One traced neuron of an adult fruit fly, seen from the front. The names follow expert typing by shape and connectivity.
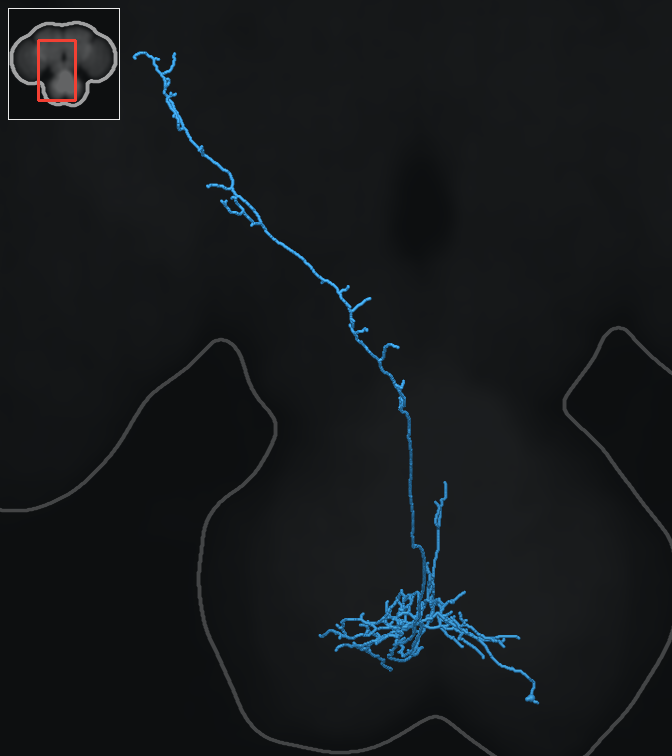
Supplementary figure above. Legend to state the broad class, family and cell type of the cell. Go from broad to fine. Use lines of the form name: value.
broad class: ascending neuron
family: hemilineage 05B
cell type: AN05B081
